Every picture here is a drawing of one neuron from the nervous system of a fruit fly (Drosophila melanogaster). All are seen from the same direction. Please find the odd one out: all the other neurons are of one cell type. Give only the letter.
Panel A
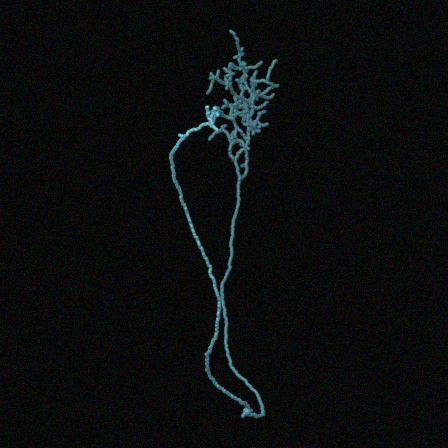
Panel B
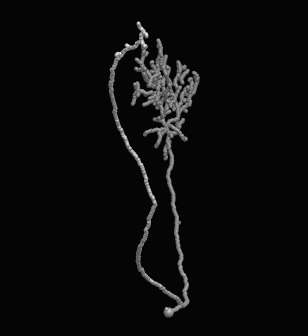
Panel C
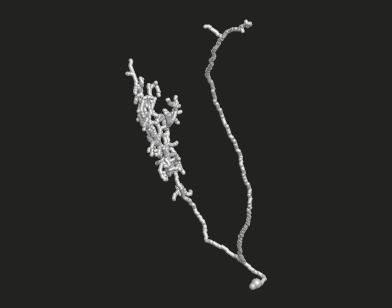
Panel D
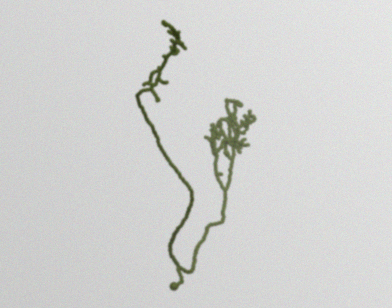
D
